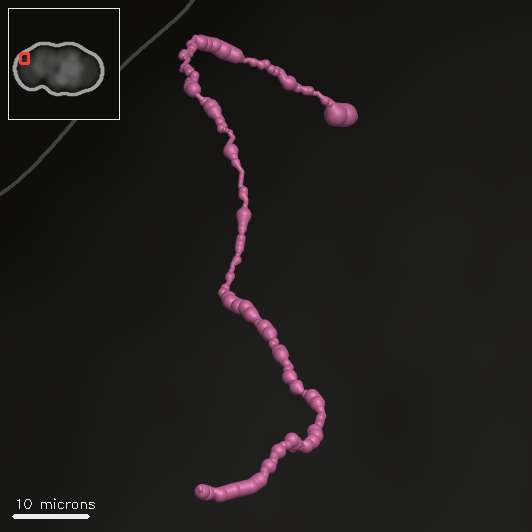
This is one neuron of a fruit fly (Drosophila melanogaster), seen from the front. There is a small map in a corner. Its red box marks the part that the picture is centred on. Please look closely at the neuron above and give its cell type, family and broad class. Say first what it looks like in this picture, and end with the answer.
No cell body is drawn. From top to bottom in the picture it spans about 65 microns. There are a dozen or fewer branch ends. Its cell type is R7d. The name of its family is class visual. Its broad class is photoreceptor or other optic-lobe sensory neuron.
